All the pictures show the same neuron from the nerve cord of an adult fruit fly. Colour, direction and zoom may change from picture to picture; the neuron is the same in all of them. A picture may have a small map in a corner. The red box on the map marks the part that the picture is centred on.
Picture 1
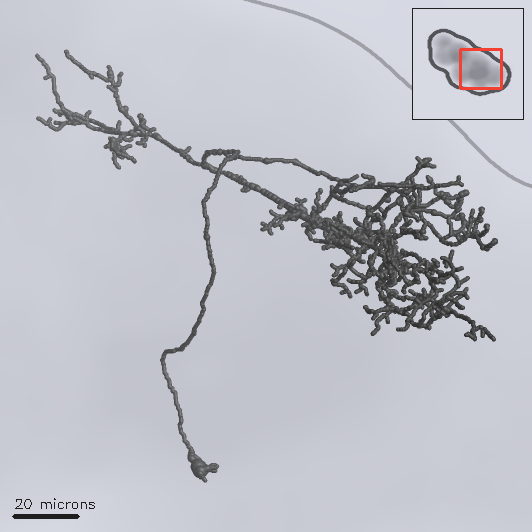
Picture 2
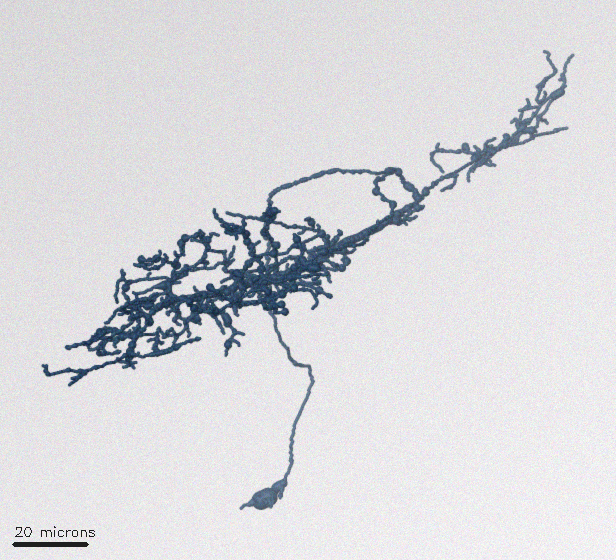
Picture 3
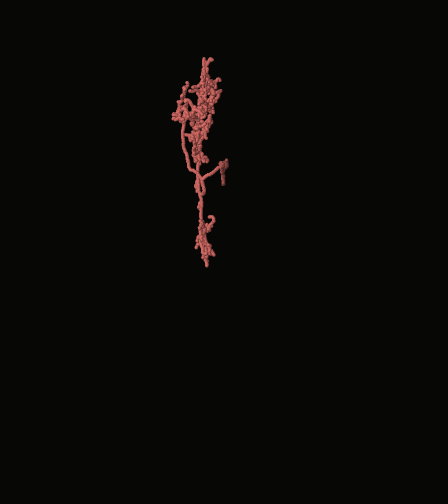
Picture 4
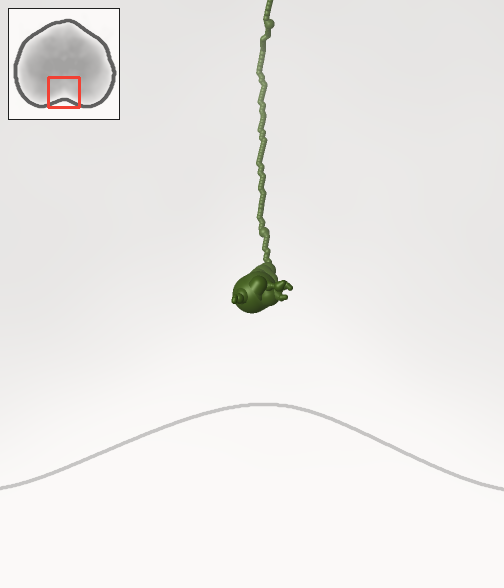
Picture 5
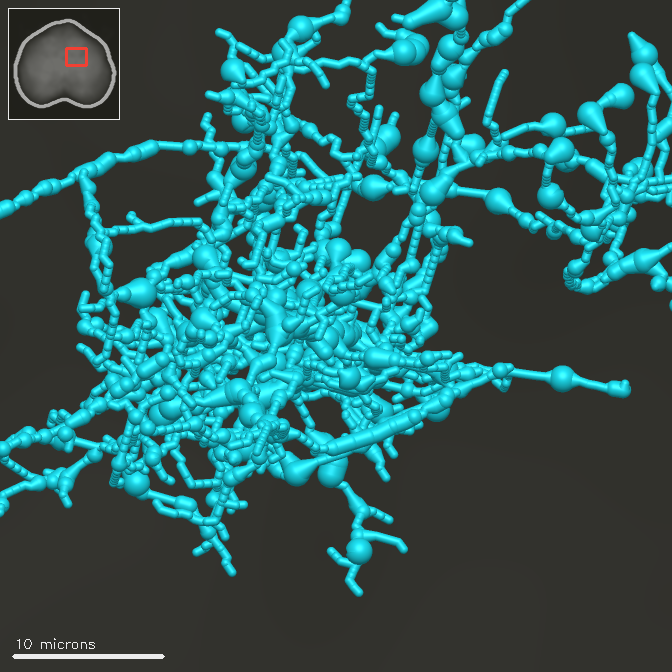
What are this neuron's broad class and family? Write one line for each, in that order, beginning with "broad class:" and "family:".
broad class: nerve-cord intrinsic neuron
family: hemilineage 02A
